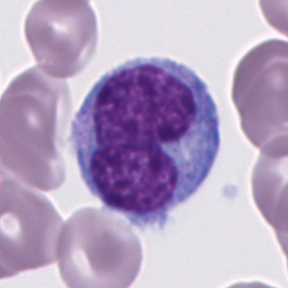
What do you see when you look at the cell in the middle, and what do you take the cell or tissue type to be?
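See how round that outline is? The nucleus has a deep notch opening to the right, splitting it into an upper and a lower lobe. The widest band of cytoplasm sits off to the right of the nucleus. It's a monocyte.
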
